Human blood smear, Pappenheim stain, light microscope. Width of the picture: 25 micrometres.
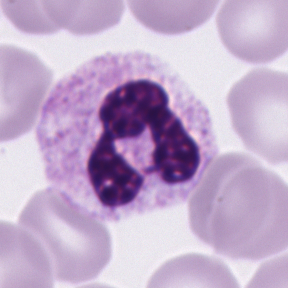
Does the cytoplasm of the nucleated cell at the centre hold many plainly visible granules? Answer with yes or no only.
Yes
